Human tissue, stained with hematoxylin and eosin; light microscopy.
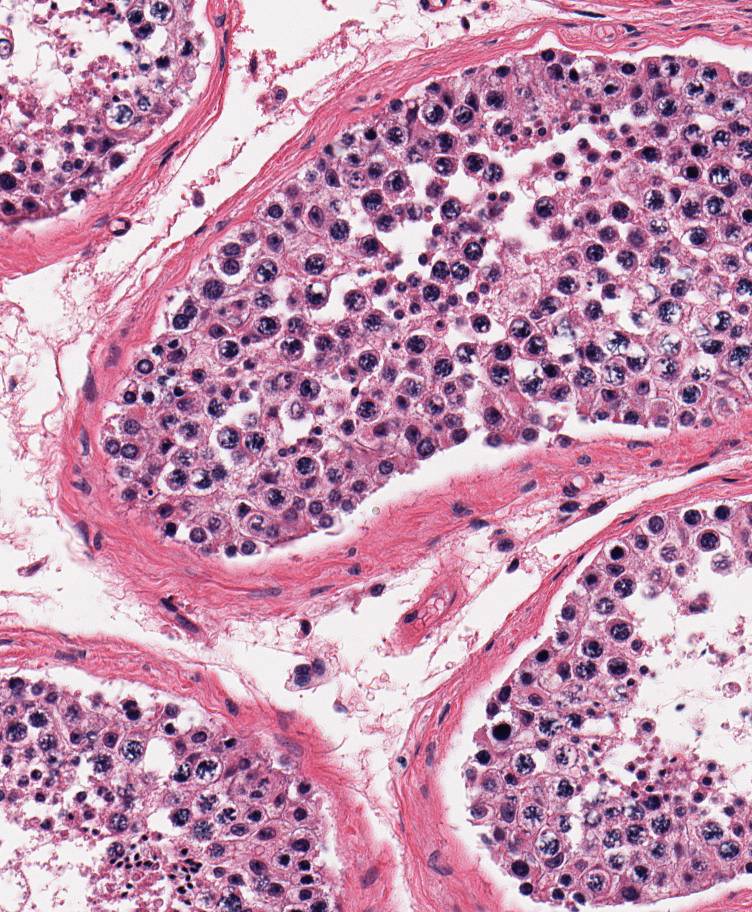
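Testis. The largest tubule, cut obliquely, fills the centre and upper right. Within the tubule walls, flattened, elongated nuclei run parallel to the wall. Many layers of densely packed rounded cells fill the tubules; note how many have large round nuclei with coarse, dark, clumped chromatin.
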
